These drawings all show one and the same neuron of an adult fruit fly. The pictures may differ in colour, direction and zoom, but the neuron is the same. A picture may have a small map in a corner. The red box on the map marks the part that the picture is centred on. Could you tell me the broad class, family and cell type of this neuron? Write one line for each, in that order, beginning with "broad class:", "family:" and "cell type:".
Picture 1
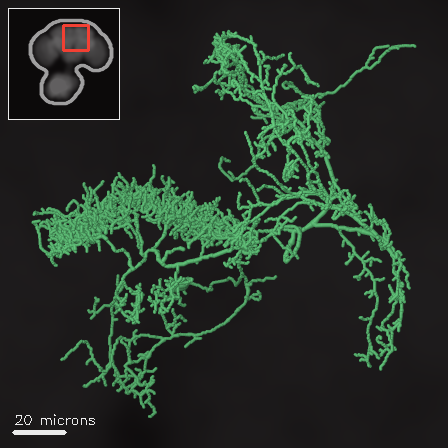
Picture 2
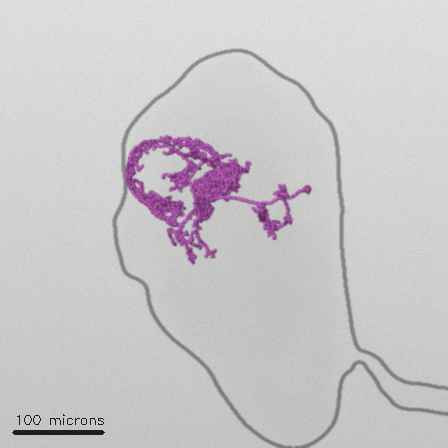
broad class: central-brain intrinsic neuron
family: class CX
cell type: FB4M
